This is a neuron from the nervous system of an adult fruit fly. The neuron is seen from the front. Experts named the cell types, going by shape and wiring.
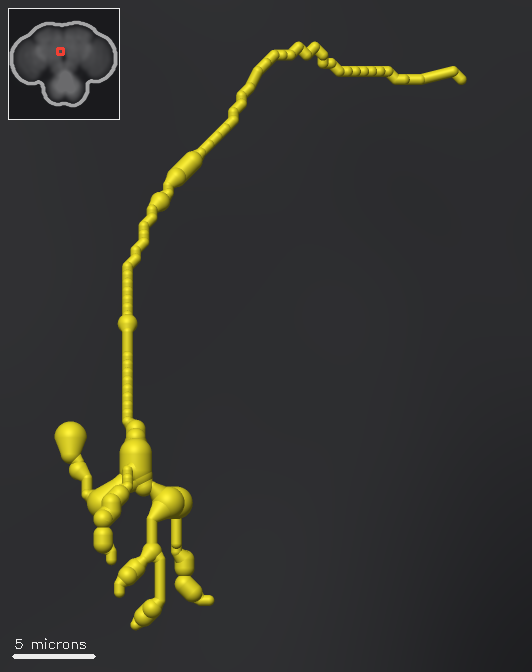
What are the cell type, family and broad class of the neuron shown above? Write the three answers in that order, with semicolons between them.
ORN_DM5; class olfactory; sensory neuron entering the brain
